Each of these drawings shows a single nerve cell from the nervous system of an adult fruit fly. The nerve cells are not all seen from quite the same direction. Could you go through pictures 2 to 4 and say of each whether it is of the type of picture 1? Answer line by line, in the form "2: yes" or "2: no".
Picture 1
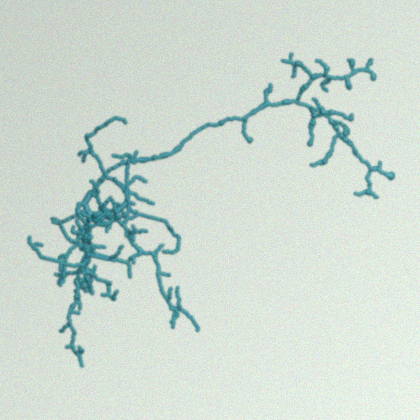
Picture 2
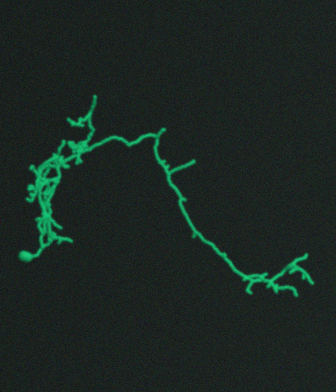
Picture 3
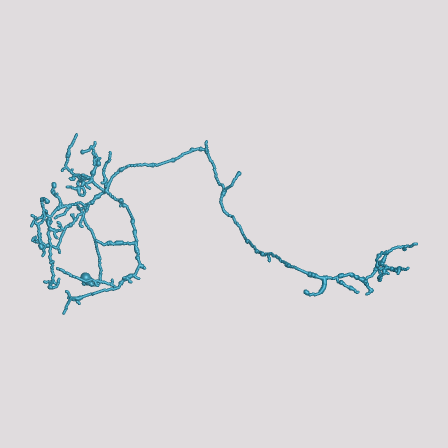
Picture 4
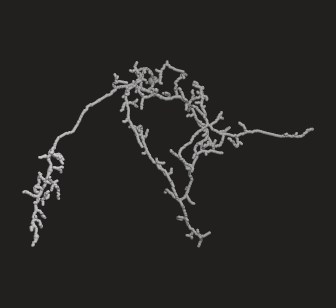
2: no
3: no
4: no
